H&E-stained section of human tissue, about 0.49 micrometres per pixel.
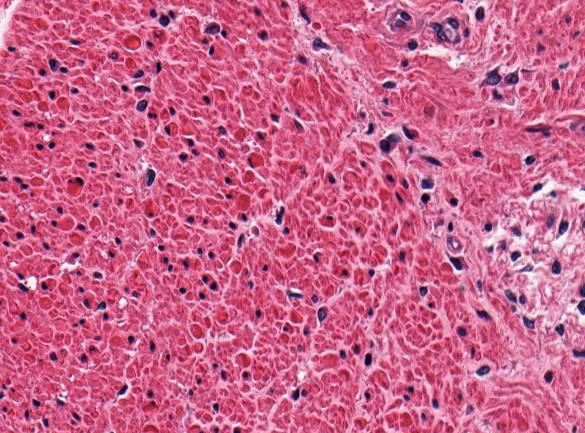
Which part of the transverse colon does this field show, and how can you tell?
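Here we have smooth muscle. Look at the cut fibres: small round to polygonal profiles of deep pink cytoplasm. Toward the upper right, they turn to run obliquely in a band. At the right edge, paler, looser tissue with scattered nuclei adjoins the muscle.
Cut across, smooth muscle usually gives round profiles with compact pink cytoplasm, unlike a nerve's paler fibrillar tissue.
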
